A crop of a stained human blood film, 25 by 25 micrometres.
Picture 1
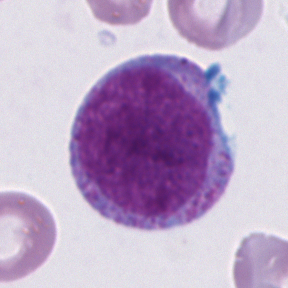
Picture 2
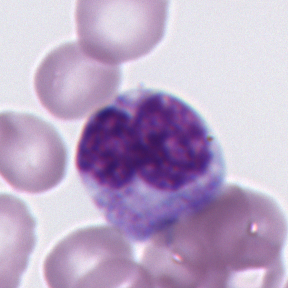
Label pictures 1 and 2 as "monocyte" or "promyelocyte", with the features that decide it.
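Promyelocyte in picture 1, monocyte in picture 2. Promyelocyte: outline round, mostly smooth; cytoplasm blue, holding fine purple dots, no vacuoles. Small deep-blue blebs project from its upper right edge. Red cells lie nearby; none touches it. Monocyte: outline roughly round and smooth; nucleus fills the upper part of the cell. Cytoplasm pale greyish blue, fine lilac granules scattered through it.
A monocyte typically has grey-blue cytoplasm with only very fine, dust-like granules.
Red cells overlap its lower right edge. Differences: cytoplasm blue in picture 1, paler greyish blue in picture 2; purple dots in picture 1, lilac granules in picture 2; surface blebs only in picture 1; red cells overlapping only in picture 2.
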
